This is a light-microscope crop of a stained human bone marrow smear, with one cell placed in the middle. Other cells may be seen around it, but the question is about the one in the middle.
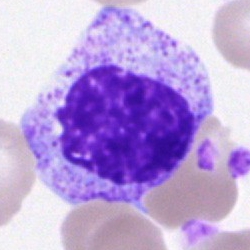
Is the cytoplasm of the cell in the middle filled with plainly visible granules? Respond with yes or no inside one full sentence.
Yes, there is a large number of visible granules in the cell's cytoplasm.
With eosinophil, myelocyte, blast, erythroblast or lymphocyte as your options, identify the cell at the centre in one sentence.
The center cell of this crop is a myelocyte.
